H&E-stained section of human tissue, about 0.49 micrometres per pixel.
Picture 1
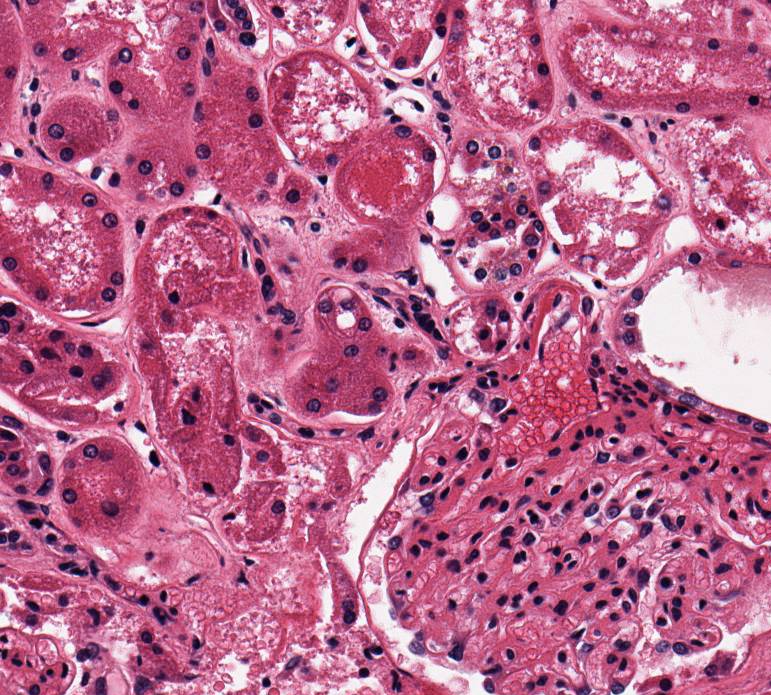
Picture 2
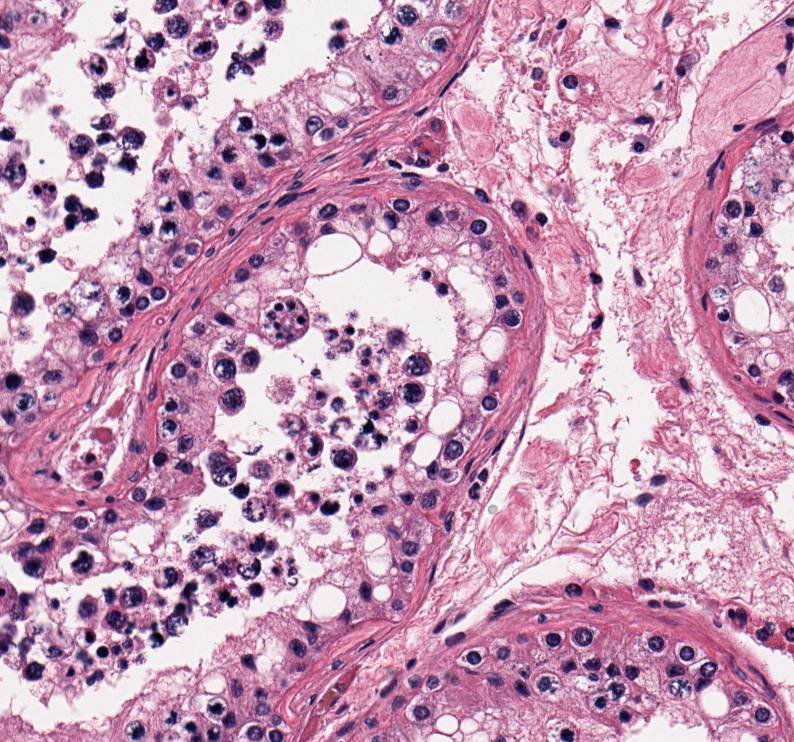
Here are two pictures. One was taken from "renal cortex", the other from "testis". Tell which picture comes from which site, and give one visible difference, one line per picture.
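The field in picture 1 comes from the renal cortex. The tubular lining cells have small, round, dark nuclei in a single layer.
The field in picture 2 comes from the testis. The tubules are lined by several layers of rounded cells, many with large round nuclei of coarsely clumped dark chromatin.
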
